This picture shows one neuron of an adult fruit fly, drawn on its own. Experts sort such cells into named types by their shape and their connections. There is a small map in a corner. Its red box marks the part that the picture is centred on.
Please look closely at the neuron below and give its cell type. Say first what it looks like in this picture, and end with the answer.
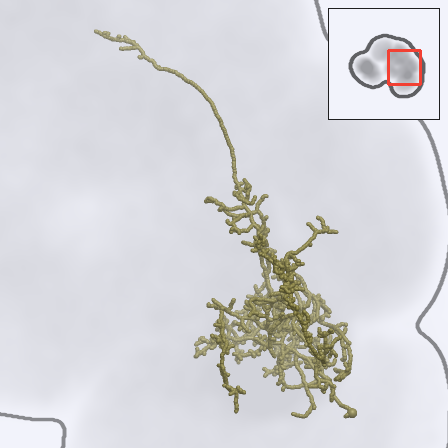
The cell body can be seen at the lower right of the picture. The picture shows dozens of branch ends. Its broad class is central-brain intrinsic neuron. It is of cell type CB3019.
